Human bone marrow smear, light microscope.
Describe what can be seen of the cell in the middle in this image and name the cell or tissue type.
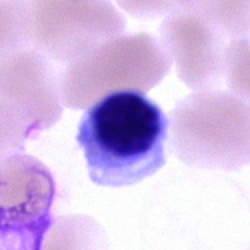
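Throughout the nucleus, the chromatin is dense and very dark purple. Most of the cytoplasm lies below the nucleus, and no distinct granules are seen in it. The lower edge of the cell outline is irregular. The cell is an erythroblast.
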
